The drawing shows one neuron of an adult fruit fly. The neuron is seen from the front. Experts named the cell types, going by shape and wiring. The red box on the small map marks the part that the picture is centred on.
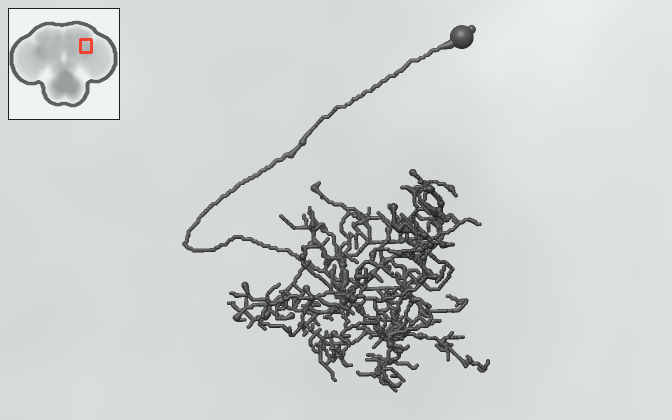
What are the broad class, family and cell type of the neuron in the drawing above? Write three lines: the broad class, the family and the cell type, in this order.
central-brain intrinsic neuron
hemilineage VLPp&l1_anterior
CB3528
